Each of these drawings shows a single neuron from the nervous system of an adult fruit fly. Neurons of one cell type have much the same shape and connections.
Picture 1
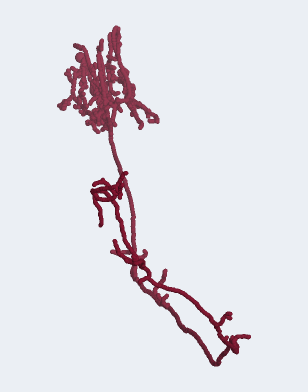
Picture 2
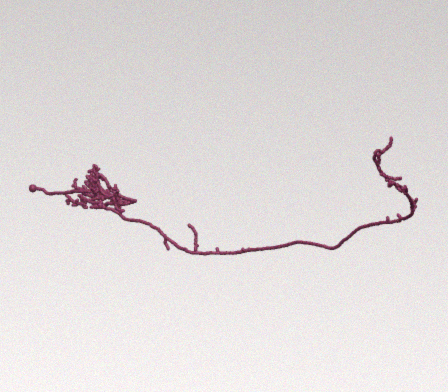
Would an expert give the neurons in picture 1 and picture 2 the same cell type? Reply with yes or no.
yes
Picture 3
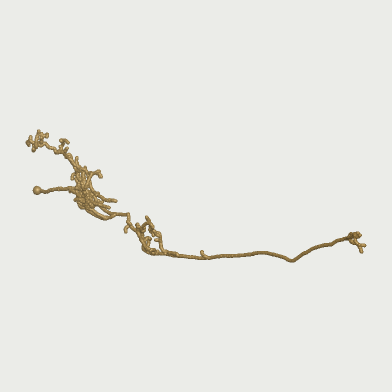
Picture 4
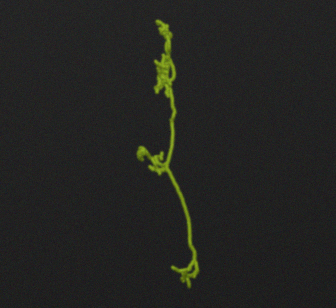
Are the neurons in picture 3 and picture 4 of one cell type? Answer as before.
yes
